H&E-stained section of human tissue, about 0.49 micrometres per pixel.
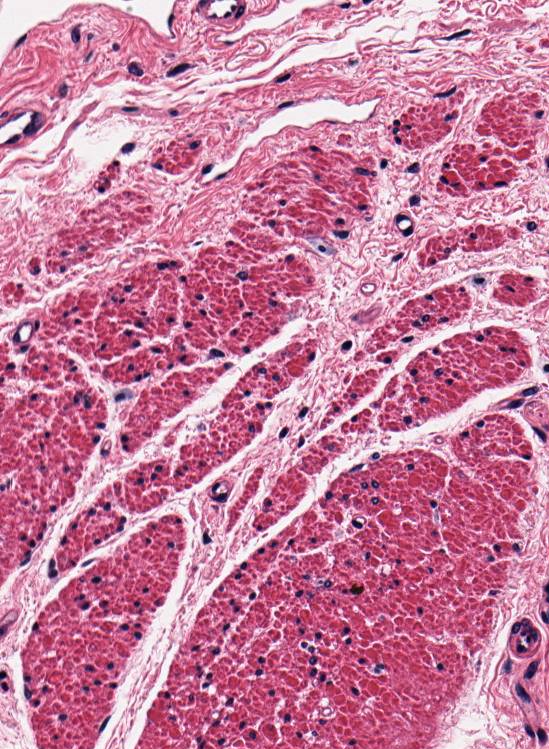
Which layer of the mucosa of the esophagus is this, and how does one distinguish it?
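Smooth muscle: large bundles of tightly packed cells, separated by pale connective tissue septa, fill most of the field. The cells are cut across and appear as small, rounded, deep pink profiles.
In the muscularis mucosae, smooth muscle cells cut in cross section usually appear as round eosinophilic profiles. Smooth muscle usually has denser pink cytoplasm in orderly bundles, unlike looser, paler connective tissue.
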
